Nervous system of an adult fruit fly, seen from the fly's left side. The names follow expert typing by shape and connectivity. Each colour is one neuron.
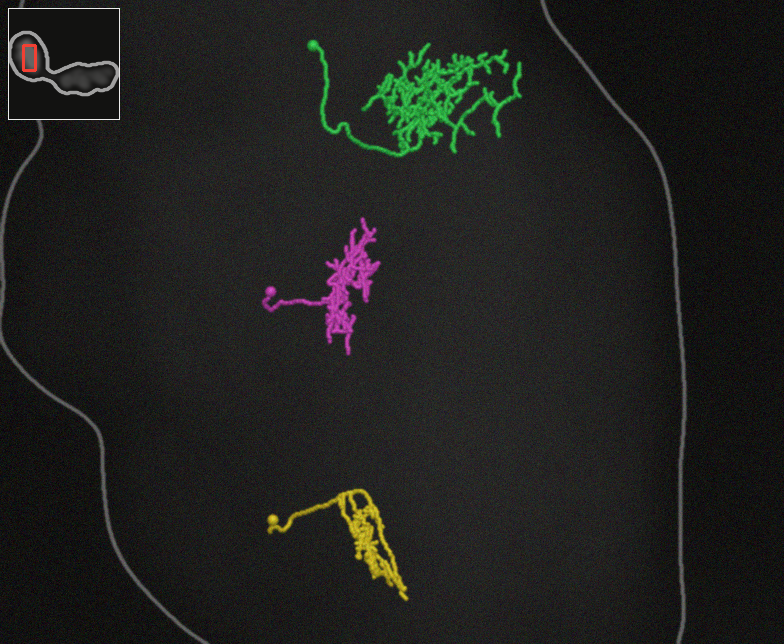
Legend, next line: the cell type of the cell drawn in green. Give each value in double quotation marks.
"Cm8"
